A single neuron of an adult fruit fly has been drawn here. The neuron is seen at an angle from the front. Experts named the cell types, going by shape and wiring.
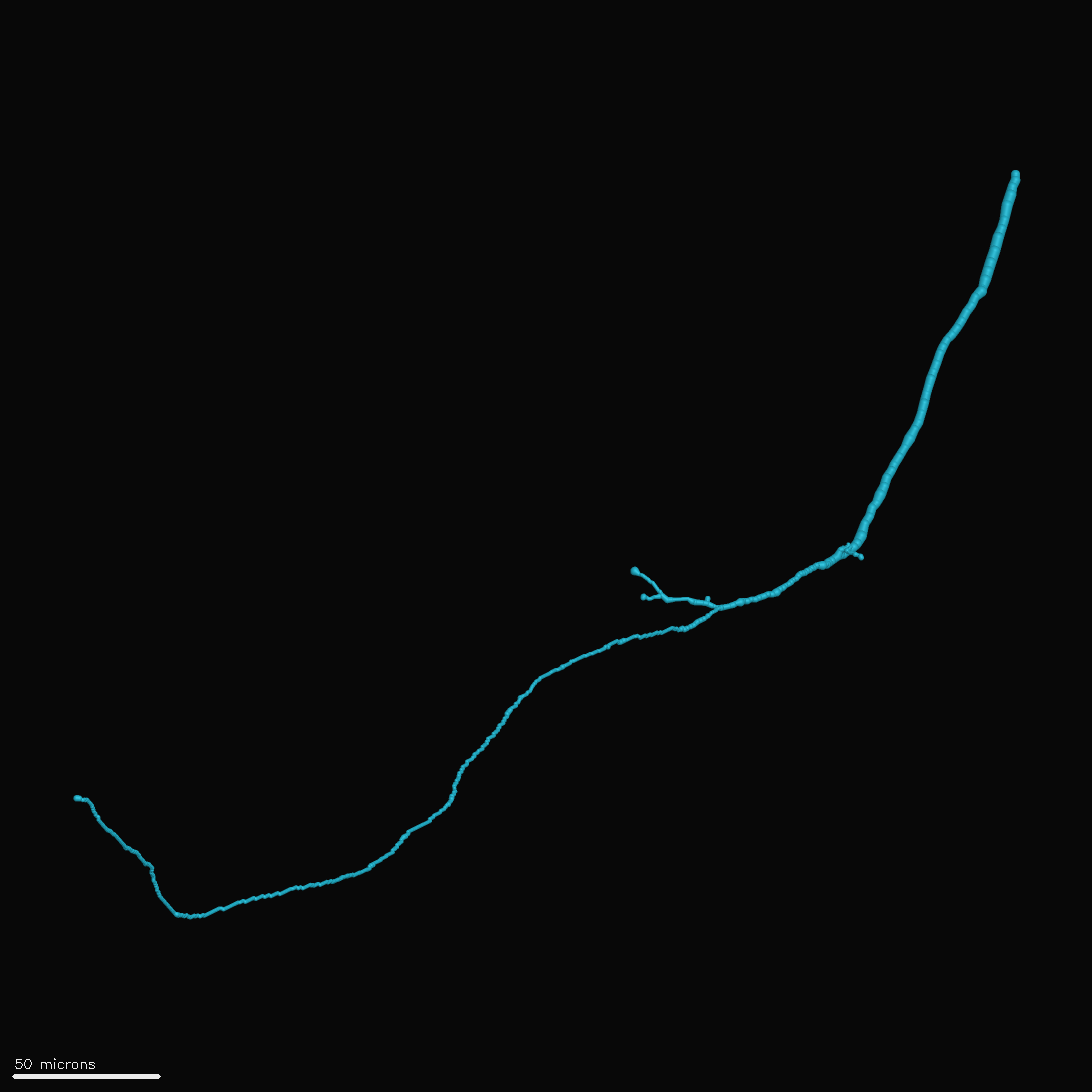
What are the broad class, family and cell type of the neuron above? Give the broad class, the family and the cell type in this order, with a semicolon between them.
sensory neuron ascending to the brain; class mechanosensory proprioceptive; SApp01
